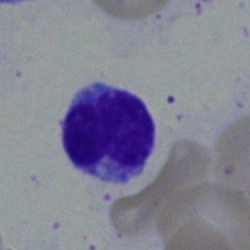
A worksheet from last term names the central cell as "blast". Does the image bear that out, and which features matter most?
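Decisive: chromatin dark purple and densely stained. Lymphocyte, not blast.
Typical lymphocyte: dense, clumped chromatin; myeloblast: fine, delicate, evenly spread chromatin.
Outline roughly round; nucleus fills almost the whole cell. Cytoplasm most visible along bottom edge; no granules seen. Pale red cells to lower right, not touching the cell.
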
